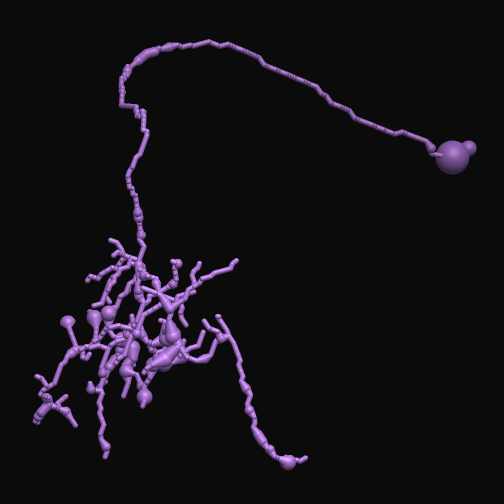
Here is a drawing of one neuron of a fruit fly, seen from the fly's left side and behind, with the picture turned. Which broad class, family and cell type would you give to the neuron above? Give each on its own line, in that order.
optic-lobe intrinsic neuron
Mi
Mi16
